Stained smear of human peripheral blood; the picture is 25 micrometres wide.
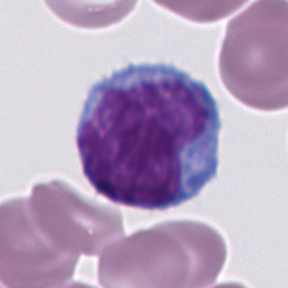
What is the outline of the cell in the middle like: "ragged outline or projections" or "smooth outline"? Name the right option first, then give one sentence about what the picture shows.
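Ragged outline or projections. The cell border bears fine, short projections.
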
